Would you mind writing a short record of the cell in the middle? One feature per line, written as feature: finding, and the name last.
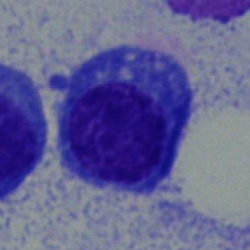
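Chromatin: stains dark purple.
Cytoplasm: stains deep blue.
Vacuoles: several, small and clear, above the nucleus.
Bleb: small, round and blue, at the upper left edge.
Name: plasma cell.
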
